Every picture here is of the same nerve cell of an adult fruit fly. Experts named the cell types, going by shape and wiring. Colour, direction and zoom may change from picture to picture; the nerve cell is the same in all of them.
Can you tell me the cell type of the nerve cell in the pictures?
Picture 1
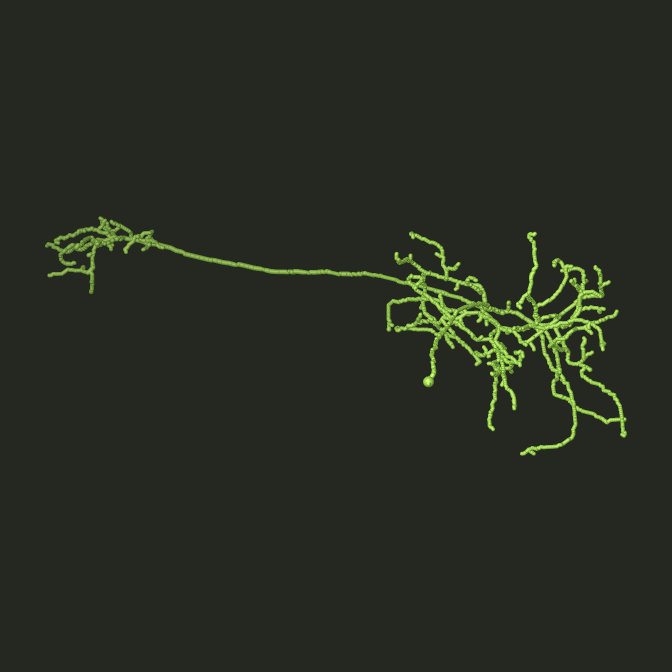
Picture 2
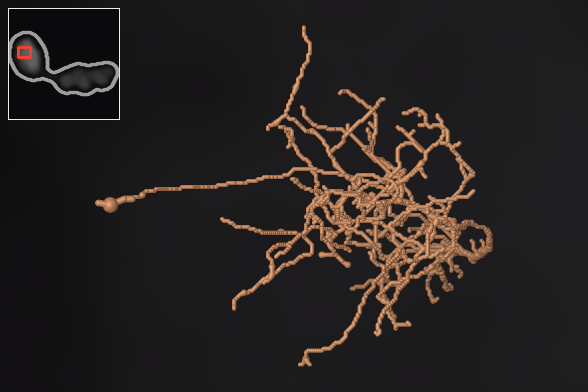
PVLP048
